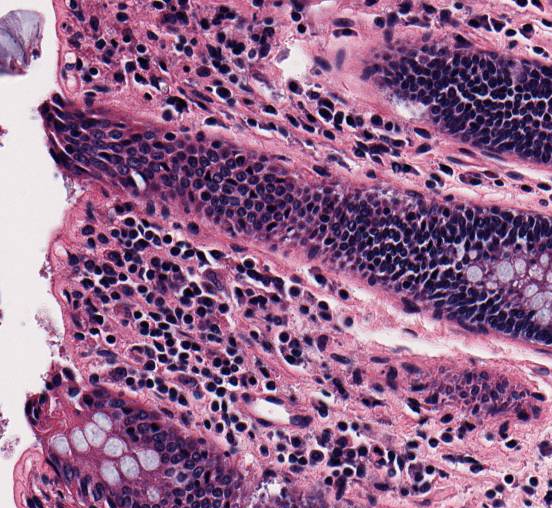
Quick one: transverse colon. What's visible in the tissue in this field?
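I see crypts lined by crowded cells, their dark nuclei packed close together. Goblet cells with pale mucin vacuoles are few, mainly a cluster at lower left and one at middle right. Between the crypts, pink stroma is crowded densely with small cells, their nuclei round and dark. I find no smooth muscle bundles or fat cells anywhere.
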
